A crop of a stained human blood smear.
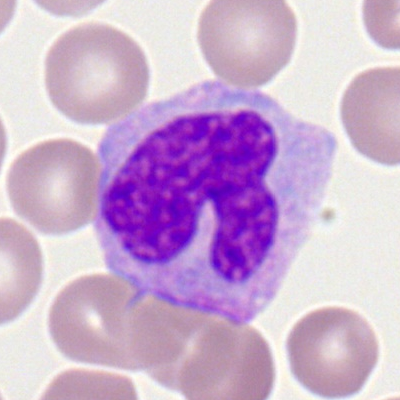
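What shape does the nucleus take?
A horseshoe, its deep cleft opening toward the bottom of the cell.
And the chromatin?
Lacy, with many small pale gaps rather than coarse dense blocks.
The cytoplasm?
Abundant and pale grey-blue, with only a faint, fine dusty texture and no coarse granules.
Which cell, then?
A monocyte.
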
